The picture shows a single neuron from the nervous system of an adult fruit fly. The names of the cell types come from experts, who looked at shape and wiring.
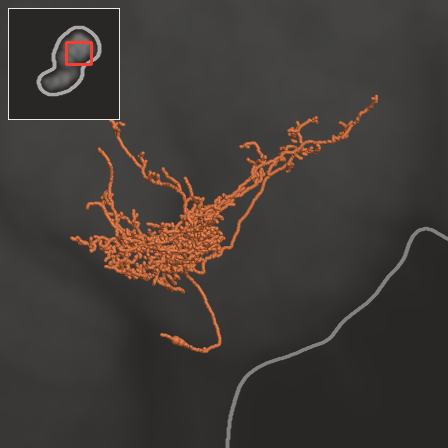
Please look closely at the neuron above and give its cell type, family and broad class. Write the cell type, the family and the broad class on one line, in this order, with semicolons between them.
CB0517; hemilineage LB3; central-brain intrinsic neuron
